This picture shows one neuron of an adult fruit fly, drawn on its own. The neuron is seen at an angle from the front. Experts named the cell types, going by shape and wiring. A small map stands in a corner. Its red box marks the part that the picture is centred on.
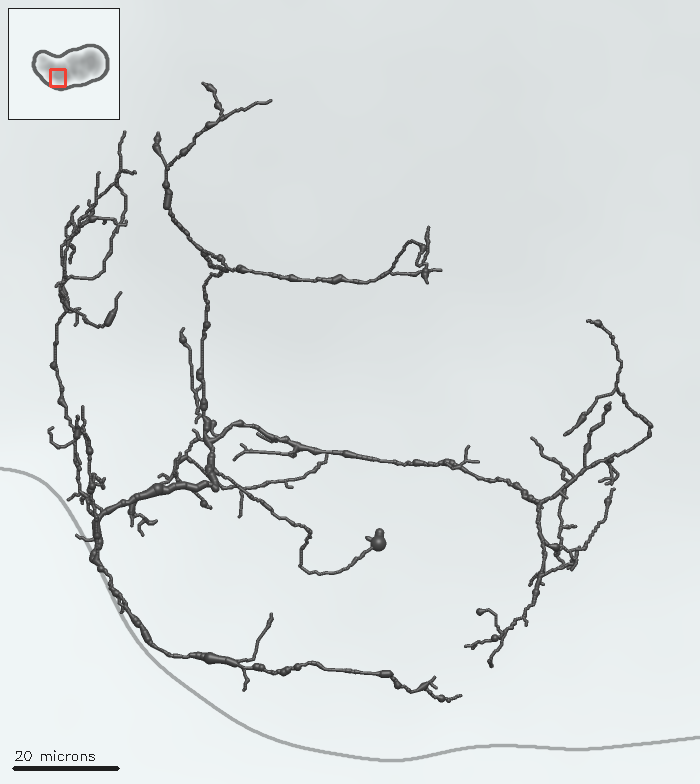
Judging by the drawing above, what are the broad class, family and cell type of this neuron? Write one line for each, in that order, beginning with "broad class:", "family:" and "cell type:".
broad class: nerve-cord intrinsic neuron
family: hemilineage 04B
cell type: IN04B100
